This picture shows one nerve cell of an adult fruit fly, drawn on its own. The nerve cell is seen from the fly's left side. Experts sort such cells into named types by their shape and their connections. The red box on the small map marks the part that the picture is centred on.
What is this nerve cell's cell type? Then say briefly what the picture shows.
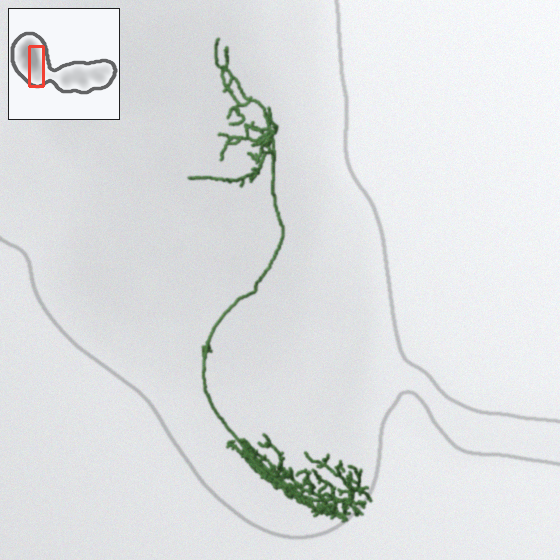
The cell type is MeVP27. This is a visual projection neuron. The picture shows dozens of branch ends. In this view it is more than twice as tall as it is wide.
